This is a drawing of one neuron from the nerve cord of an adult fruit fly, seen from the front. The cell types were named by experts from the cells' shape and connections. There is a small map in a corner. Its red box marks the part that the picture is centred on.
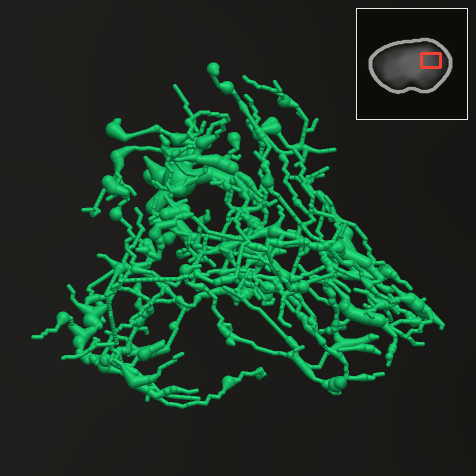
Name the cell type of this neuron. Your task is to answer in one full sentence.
By cell type, this neuron is classified as INXXX336.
